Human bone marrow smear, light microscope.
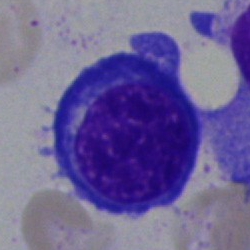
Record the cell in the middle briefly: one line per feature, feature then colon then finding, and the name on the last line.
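Shape: round, so notice that first
Nucleus: off-centre, sitting toward the lower right
Chromatin: dark purple, finely stippled if you look closely
Bleb: a rounded blue one protruding from the top edge
Name: erythroblast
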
